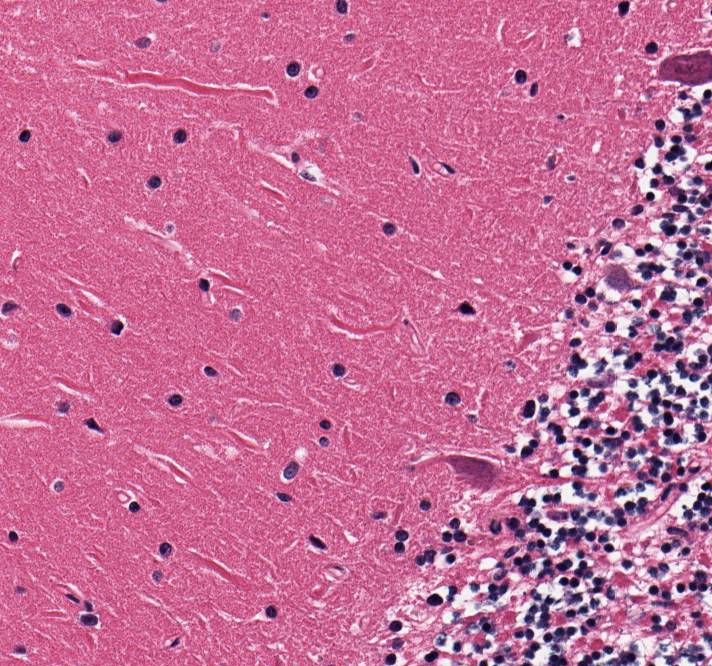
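Cerebellum, and you can see the dense zone crammed with small, round, dark nuclei showing very little cytoplasm. A few large neurons with plentiful purplish cytoplasm sit singly along its border with the pale zone, which holds just scattered, well-spaced small round to oval nuclei.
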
